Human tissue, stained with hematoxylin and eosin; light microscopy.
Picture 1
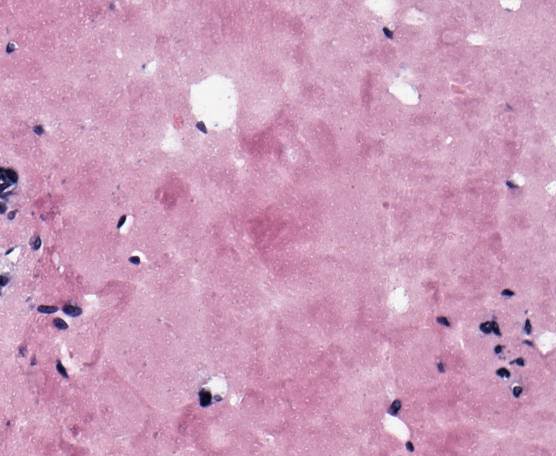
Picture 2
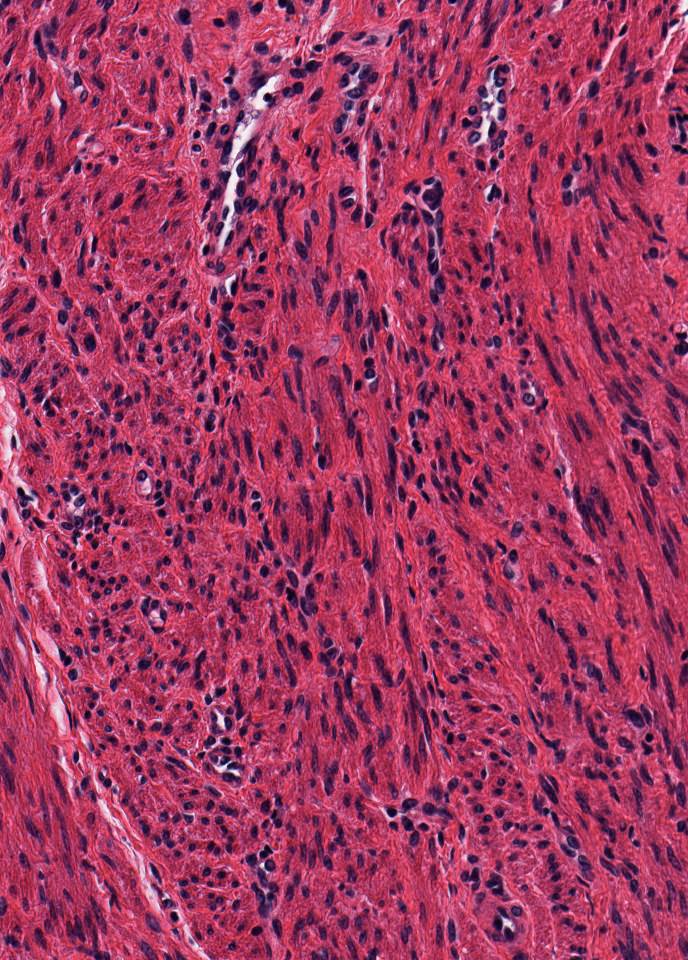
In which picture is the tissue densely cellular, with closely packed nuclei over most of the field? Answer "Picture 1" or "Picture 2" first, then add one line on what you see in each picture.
Picture 2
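In picture 1: Almost the whole field is a pale pink, largely structureless matrix with very few nuclei in it.
In picture 2: The whole field is filled by densely packed spindle cells arranged in fascicles.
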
